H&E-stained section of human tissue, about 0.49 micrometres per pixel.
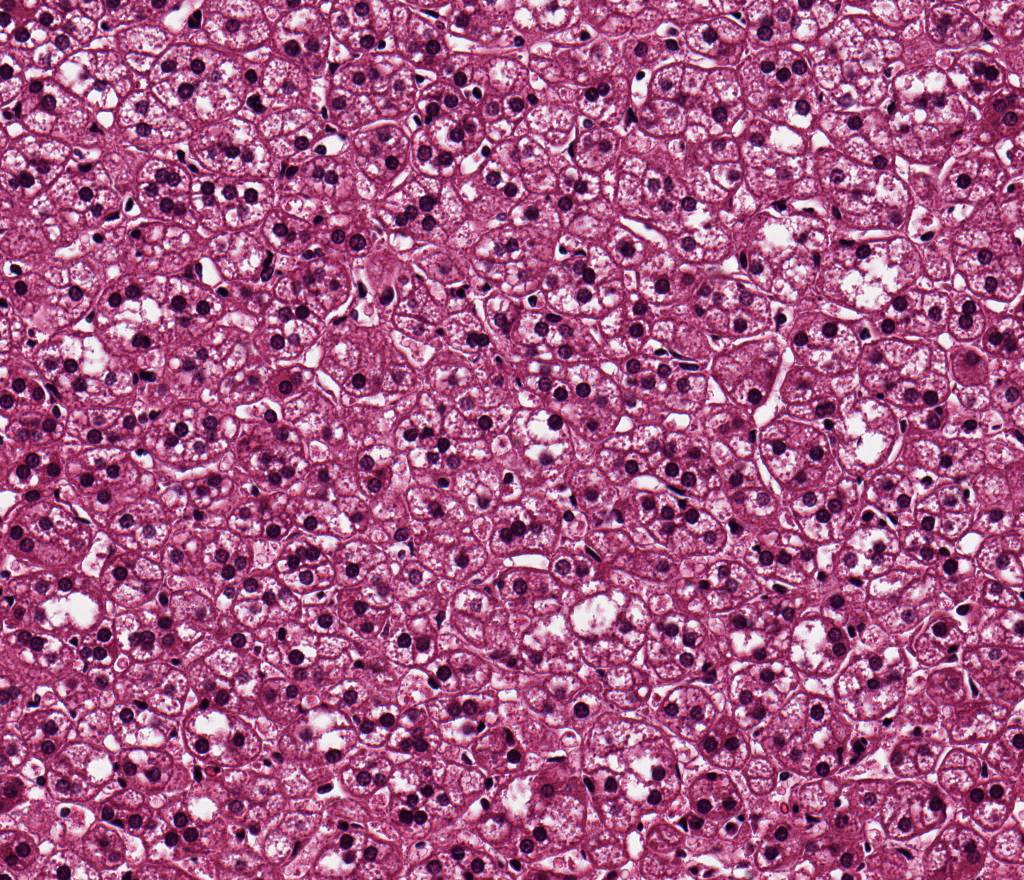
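Adrenal gland in a haematoxylin and eosin stained section. Each adrenal gland cell is clearly outlined by a sharp, thin pink border. Throughout the field the cytoplasm is pale pink and finely granular to bubbly. Scattered cells across the field contain irregular clear vacuoles. None of the cells holds a single large round fat vacuole displacing the nucleus.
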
